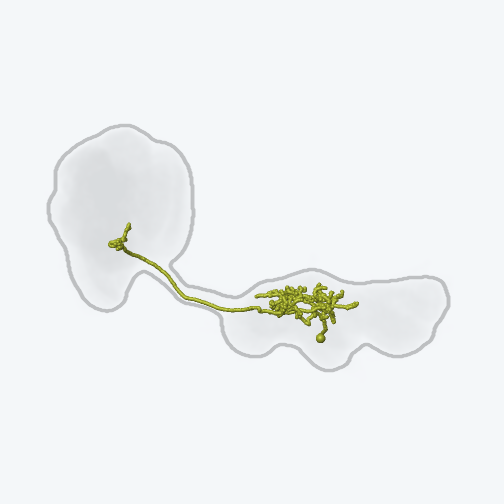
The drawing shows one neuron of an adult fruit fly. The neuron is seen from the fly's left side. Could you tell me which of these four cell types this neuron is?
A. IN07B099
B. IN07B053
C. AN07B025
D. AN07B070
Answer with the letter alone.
C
